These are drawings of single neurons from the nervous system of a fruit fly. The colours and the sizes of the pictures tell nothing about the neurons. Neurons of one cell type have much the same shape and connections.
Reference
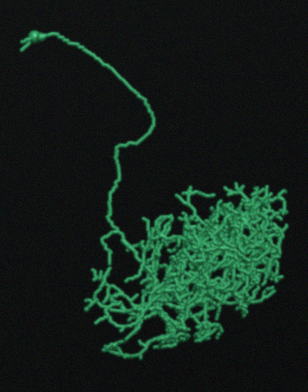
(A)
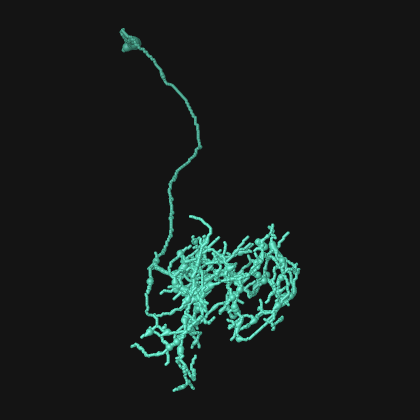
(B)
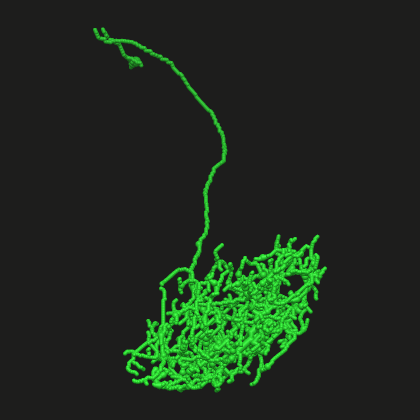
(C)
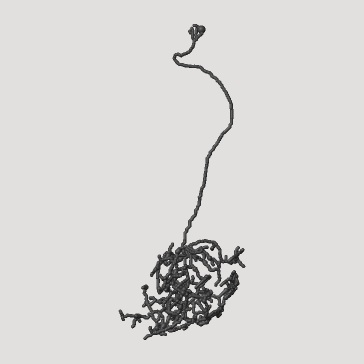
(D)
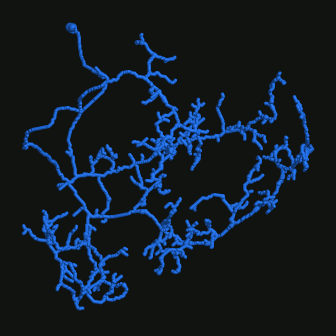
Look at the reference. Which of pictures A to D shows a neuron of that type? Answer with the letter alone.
B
